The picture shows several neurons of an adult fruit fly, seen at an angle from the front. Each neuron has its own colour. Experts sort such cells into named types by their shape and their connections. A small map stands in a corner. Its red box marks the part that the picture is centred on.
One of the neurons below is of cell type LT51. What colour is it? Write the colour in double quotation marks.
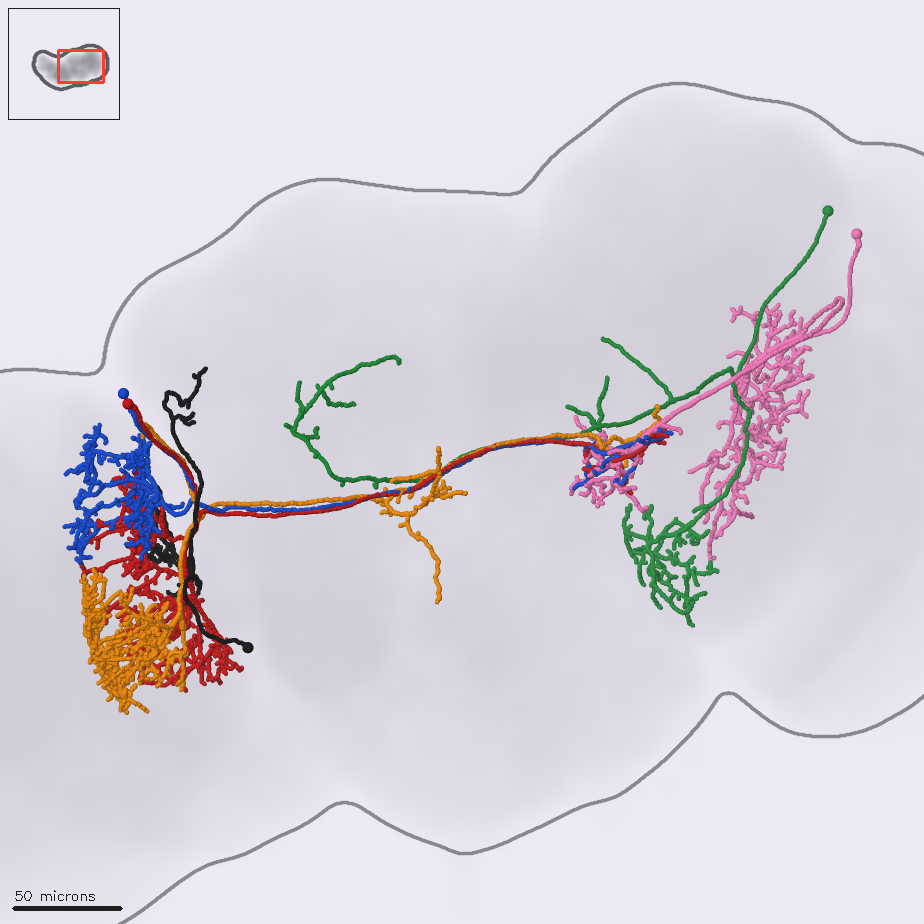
"pink"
